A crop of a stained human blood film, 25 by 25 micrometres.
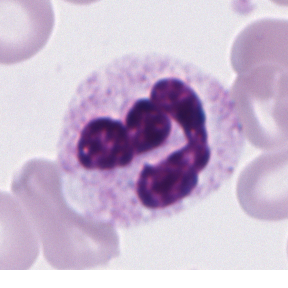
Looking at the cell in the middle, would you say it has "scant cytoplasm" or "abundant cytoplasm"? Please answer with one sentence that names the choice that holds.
This cell has a broad area of cytoplasm.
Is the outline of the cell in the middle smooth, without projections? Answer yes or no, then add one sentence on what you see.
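Yes. The cell outline is round and smooth.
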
